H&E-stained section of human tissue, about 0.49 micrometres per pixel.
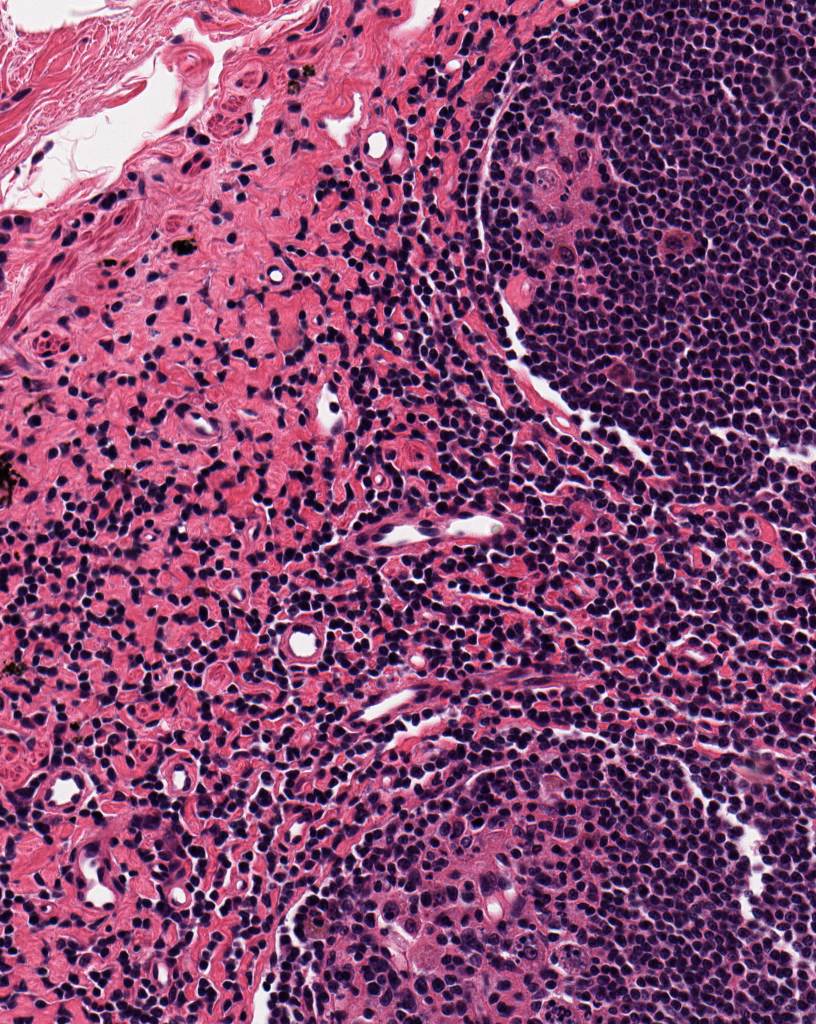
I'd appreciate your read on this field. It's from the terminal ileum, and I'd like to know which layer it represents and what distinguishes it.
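That's lymphoid tissue. Dense, dark follicles sit at upper and lower right; the left side is looser and pinker. Most cells are small lymphocytes with round, dark nuclei and scant cytoplasm.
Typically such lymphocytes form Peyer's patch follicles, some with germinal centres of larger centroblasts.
A few larger, pale-pink cells lie among the lymphocytes of the upper right follicle.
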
